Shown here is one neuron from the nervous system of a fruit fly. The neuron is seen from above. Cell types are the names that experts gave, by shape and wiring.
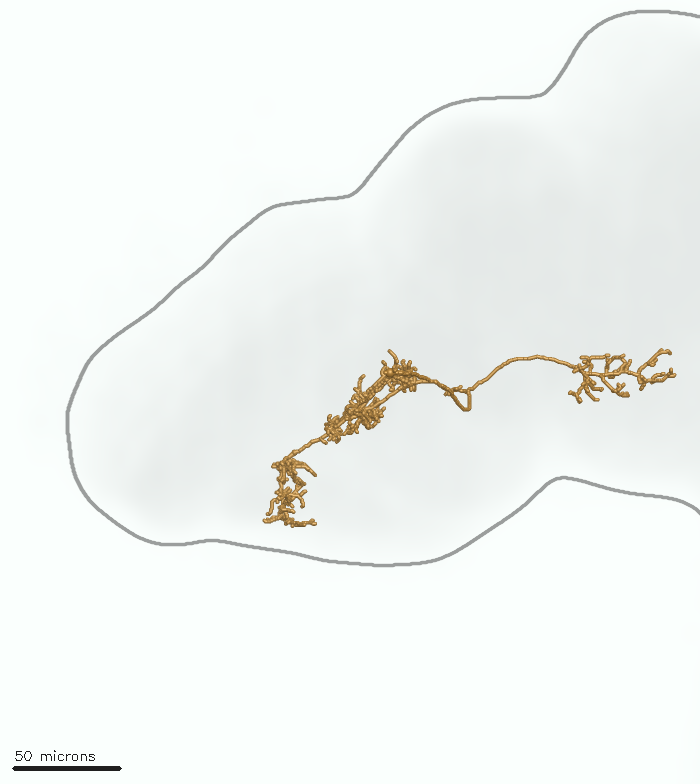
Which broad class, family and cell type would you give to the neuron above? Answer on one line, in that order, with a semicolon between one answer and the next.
visual projection neuron; hemilineage VPNd1; LPLC4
